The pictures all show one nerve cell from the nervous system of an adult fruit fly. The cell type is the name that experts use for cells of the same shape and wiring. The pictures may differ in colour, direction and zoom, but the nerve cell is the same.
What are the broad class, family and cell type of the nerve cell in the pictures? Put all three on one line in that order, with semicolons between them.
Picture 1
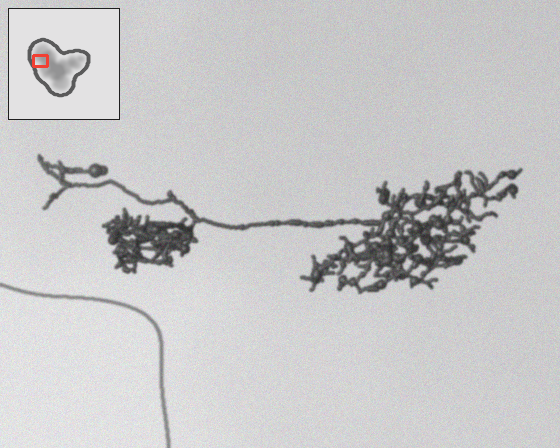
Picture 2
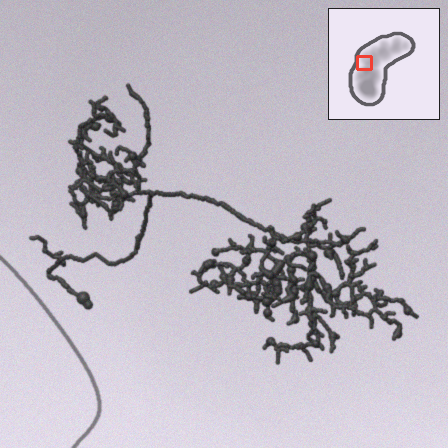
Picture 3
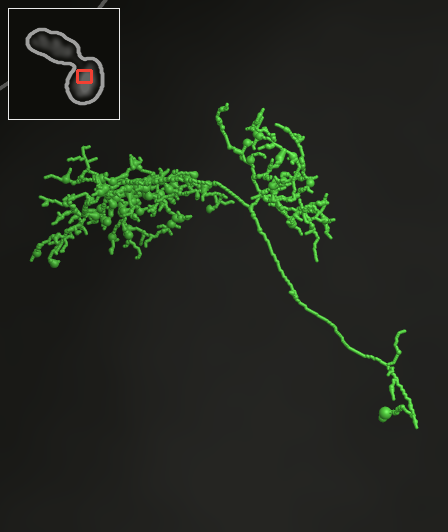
optic-lobe intrinsic neuron; TmY; TmY19a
